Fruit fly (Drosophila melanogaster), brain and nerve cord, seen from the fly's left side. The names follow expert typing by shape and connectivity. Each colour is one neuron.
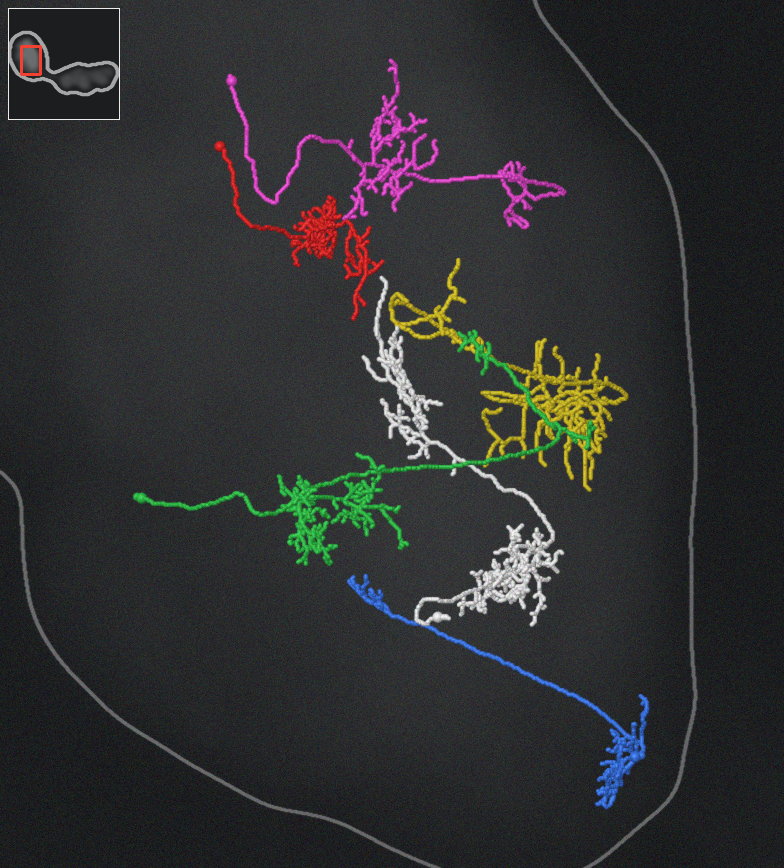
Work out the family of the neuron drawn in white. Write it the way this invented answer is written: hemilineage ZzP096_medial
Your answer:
Tm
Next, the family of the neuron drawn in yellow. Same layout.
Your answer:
Tm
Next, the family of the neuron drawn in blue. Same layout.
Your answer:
Tm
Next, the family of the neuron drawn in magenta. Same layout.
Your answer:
Tm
